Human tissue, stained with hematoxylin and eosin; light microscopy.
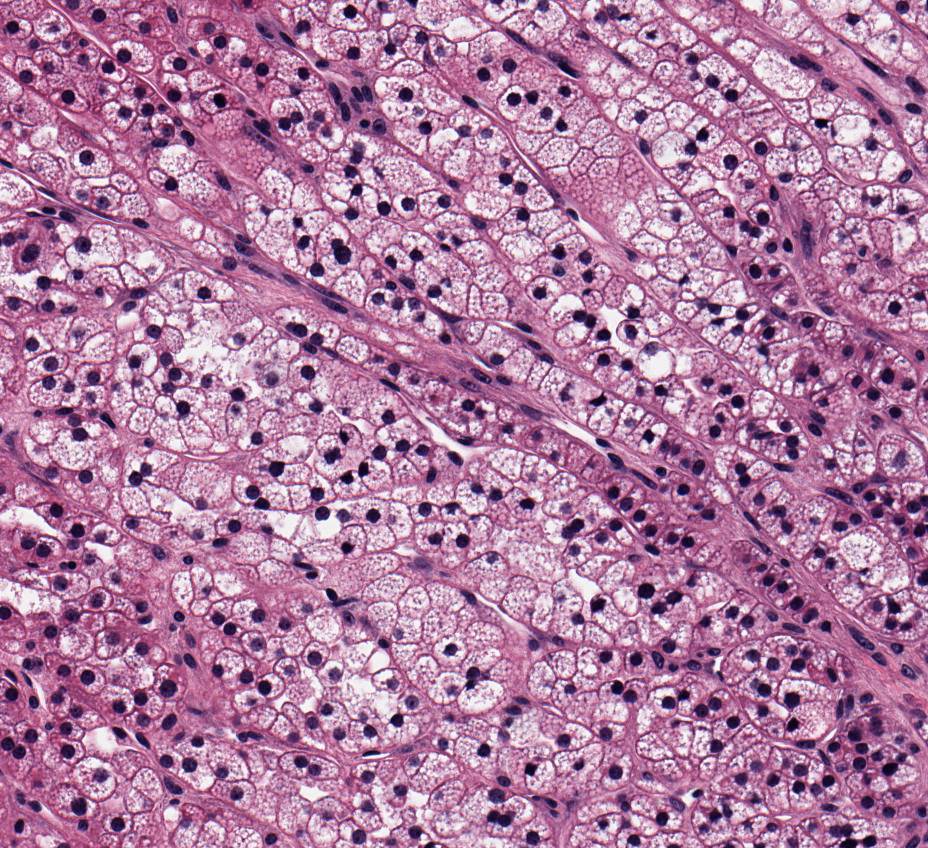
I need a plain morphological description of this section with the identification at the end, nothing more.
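Long parallel cords of cells run diagonally from upper left to lower right. The cells are polygonal, with sharp, thin pink borders separating neighbours. Most have abundant pale cytoplasm filled with small clear vacuoles, giving a foamy look. Each cell has a single small, round, dark-staining nucleus, mostly near the cell centre. This is adrenal gland.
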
